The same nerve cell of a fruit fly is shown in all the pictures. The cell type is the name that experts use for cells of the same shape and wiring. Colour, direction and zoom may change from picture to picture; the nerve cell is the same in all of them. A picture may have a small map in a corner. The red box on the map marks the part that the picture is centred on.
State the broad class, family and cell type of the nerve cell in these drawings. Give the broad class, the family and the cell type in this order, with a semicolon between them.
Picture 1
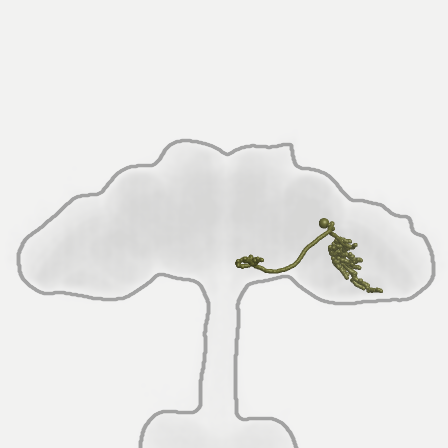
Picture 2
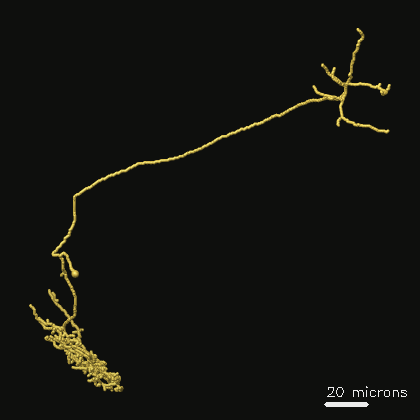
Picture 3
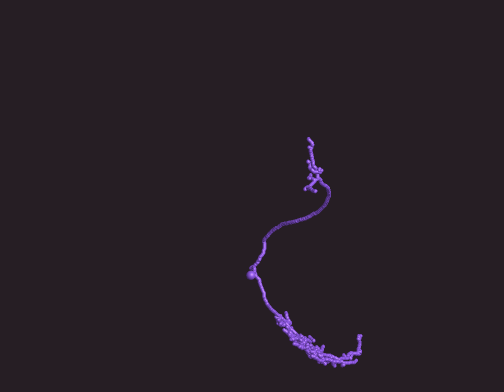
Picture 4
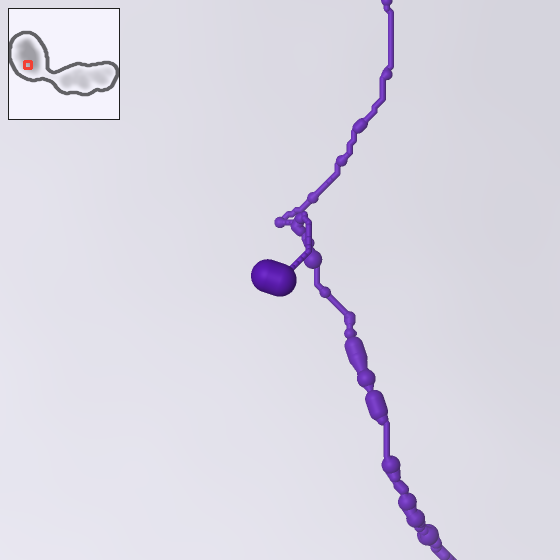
visual projection neuron; MeVP; MeVP7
